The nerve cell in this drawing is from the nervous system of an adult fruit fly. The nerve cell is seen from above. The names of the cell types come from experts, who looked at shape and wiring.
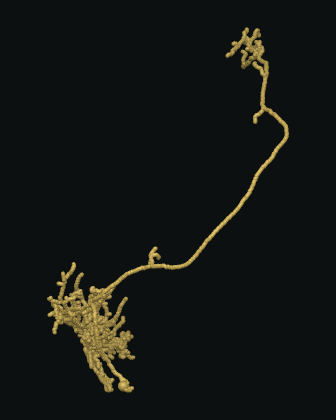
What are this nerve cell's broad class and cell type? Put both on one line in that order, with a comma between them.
central-brain intrinsic neuron, PLP010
